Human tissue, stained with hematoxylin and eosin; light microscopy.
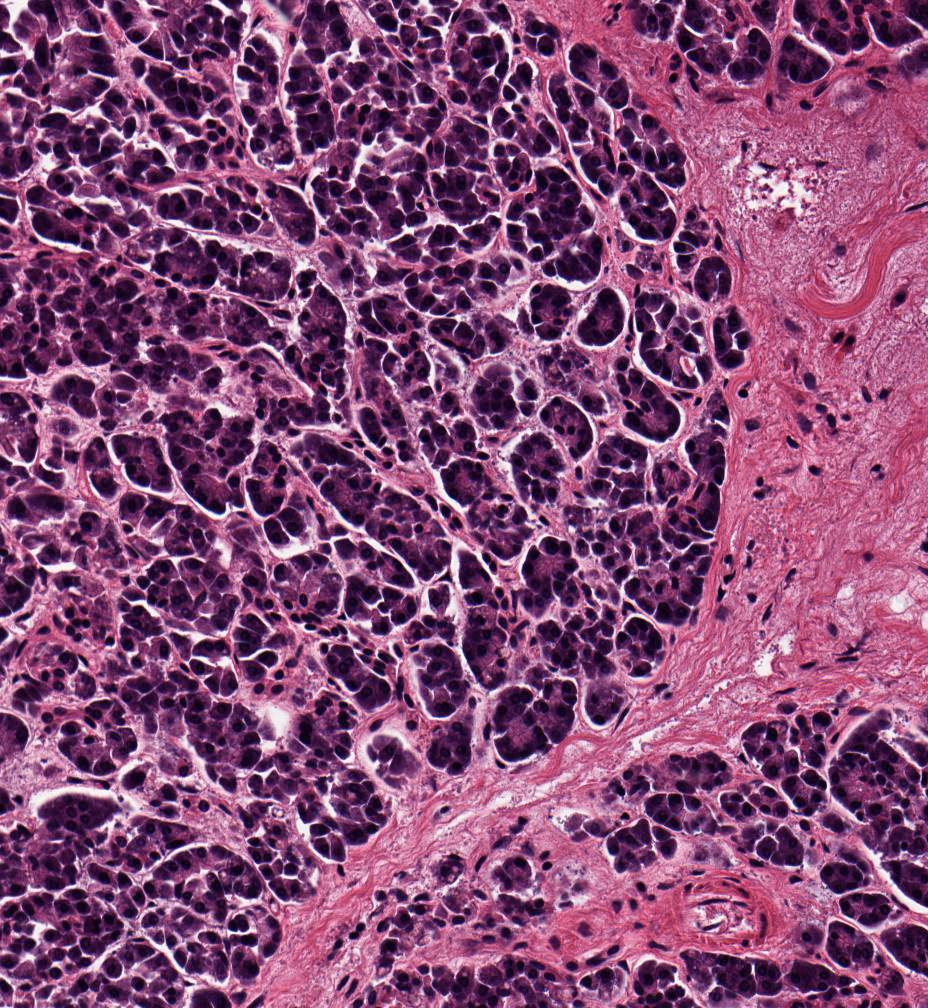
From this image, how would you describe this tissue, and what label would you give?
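First, closely packed small rounded clusters of cells fill most of the field, with a broad band of pink stroma down the right side that sweeps towards the lower centre. Next, thin pink septa separate the clusters. Then the cells: deeply purple, granular cytoplasm and small, round, dark nuclei. The tissue is pancreas.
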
